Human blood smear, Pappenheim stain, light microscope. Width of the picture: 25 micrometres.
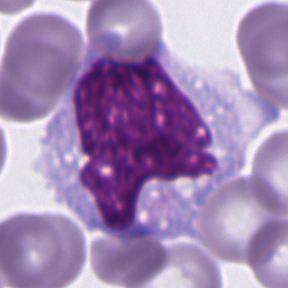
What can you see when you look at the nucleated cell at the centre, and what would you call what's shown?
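Hmm, at the lower left a tongue-like lobe of the nucleus juts downward. The cytoplasm is abundant, widest to the right of the nucleus, and dotted with many small clear vacuoles. I see only faint fine granularity there, no coarse coloured granules. It is a monocyte.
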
